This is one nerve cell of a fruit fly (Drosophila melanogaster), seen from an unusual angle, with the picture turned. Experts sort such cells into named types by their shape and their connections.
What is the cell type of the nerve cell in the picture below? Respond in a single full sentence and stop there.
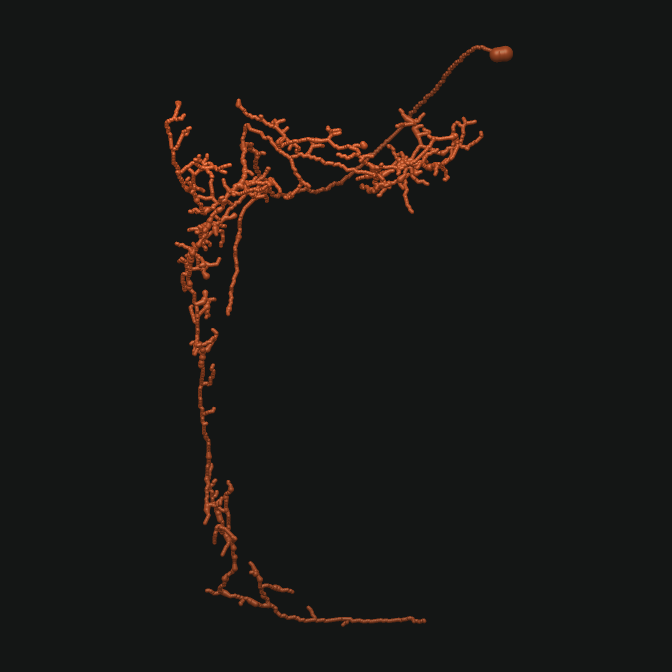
This nerve cell is typed as AMMC019.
